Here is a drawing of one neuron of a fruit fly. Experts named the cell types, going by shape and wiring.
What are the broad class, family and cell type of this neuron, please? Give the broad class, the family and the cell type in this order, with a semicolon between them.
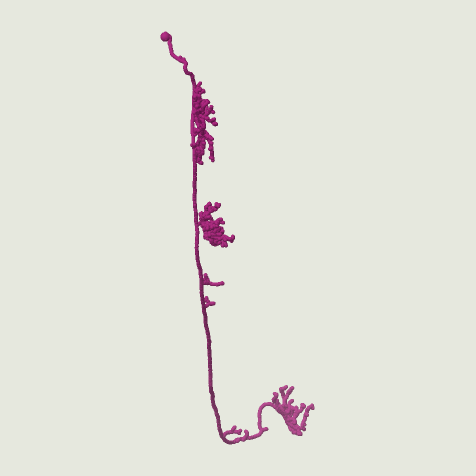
ascending neuron; hemilineage 09B; AN09B012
